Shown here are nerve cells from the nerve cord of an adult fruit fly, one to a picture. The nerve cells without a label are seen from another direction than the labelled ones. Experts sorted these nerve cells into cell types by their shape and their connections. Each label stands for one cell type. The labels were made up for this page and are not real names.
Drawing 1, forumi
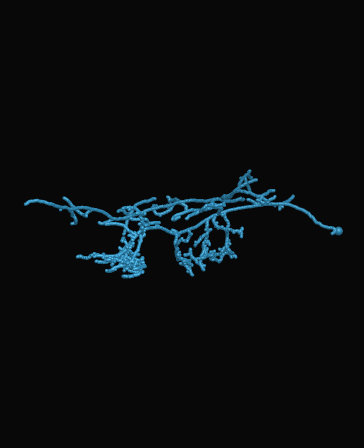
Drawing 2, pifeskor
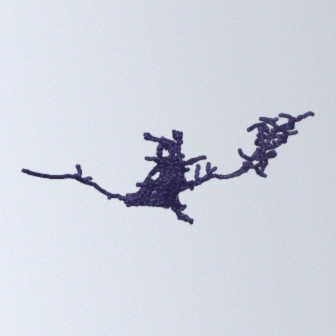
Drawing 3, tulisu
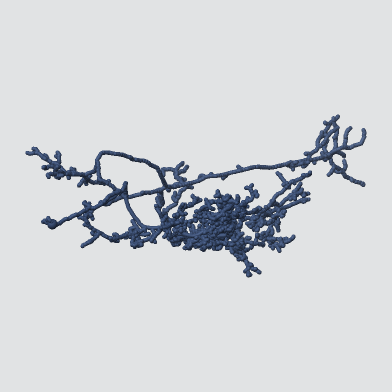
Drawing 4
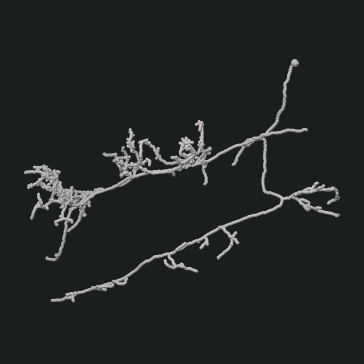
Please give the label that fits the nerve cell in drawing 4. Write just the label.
forumi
